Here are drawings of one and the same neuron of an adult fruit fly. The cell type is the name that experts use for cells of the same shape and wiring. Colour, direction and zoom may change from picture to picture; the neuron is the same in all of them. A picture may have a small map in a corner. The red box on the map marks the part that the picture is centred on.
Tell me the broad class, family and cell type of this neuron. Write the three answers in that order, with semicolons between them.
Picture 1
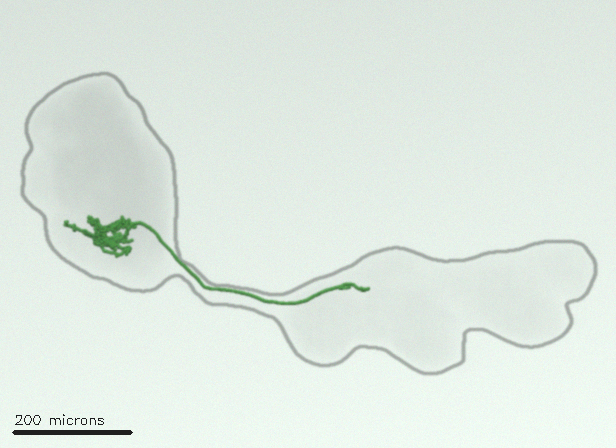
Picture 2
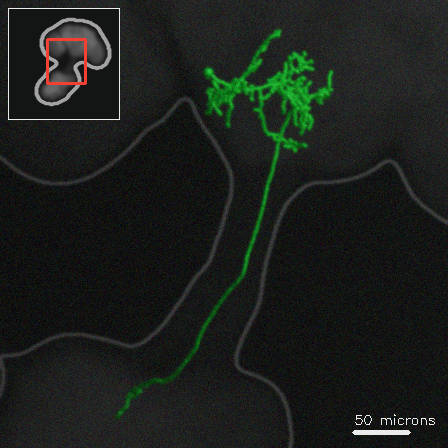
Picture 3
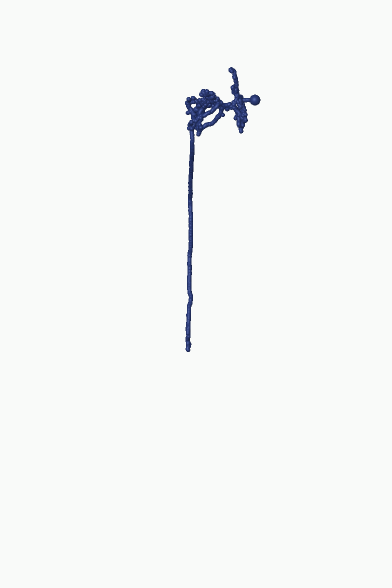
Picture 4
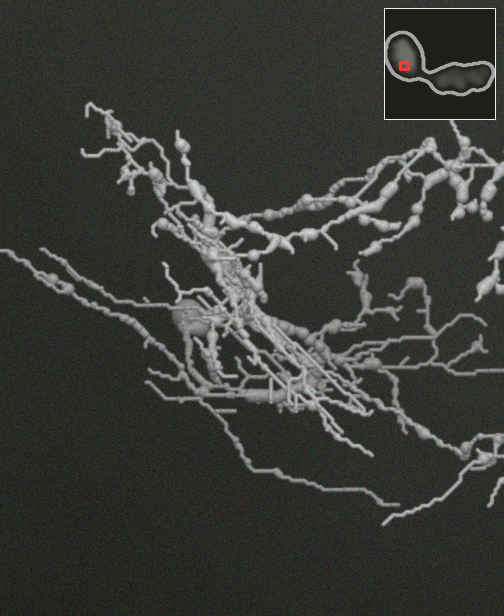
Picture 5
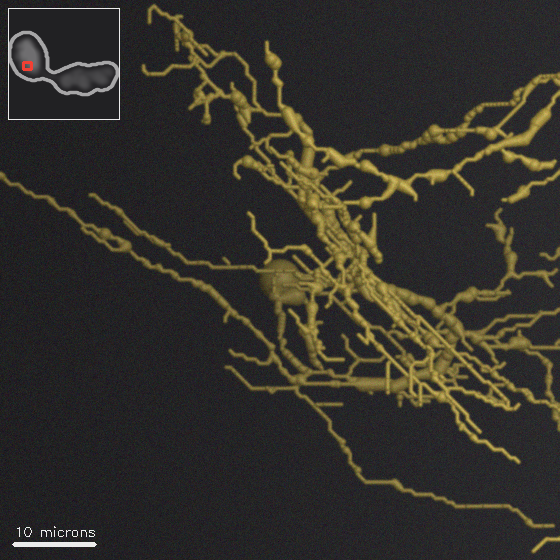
descending neuron; DNg; DNg77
